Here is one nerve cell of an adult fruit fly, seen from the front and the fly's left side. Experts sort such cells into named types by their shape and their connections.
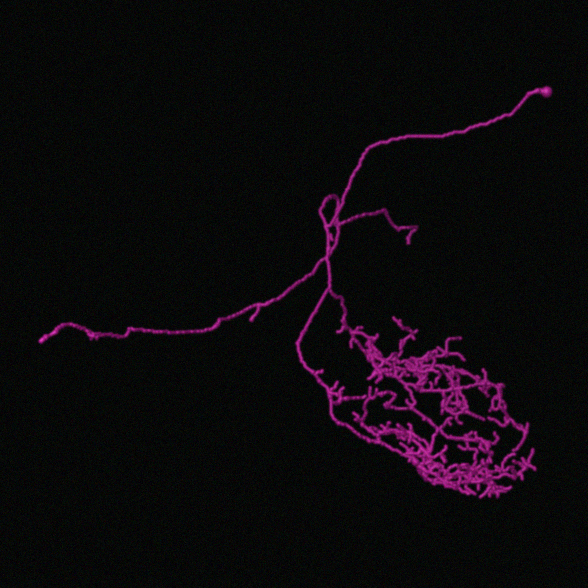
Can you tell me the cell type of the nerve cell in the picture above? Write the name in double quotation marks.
"IN23B046"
